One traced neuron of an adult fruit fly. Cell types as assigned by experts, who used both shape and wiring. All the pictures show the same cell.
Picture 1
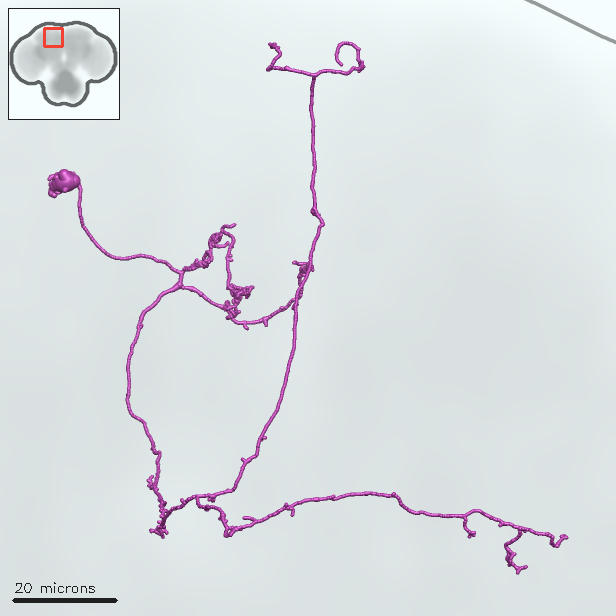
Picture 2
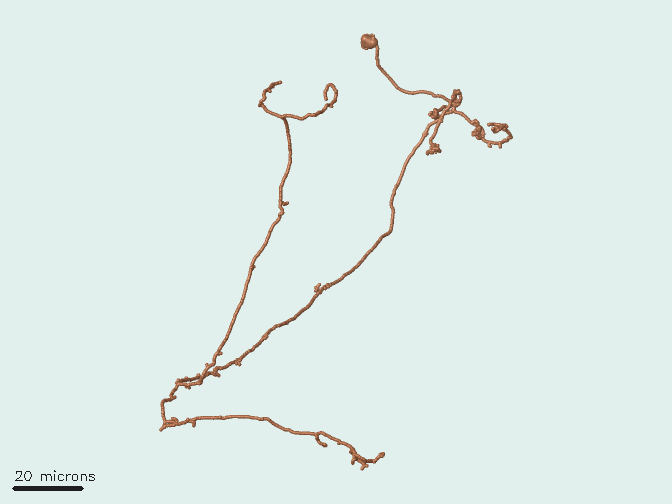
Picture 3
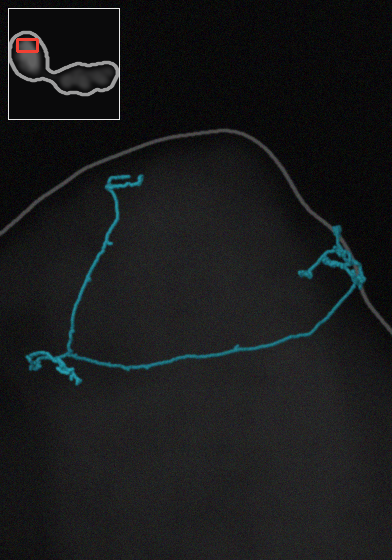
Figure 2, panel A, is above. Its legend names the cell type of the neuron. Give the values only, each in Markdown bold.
**KCab-s**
